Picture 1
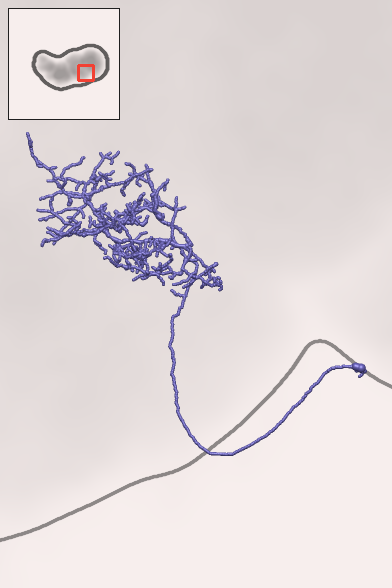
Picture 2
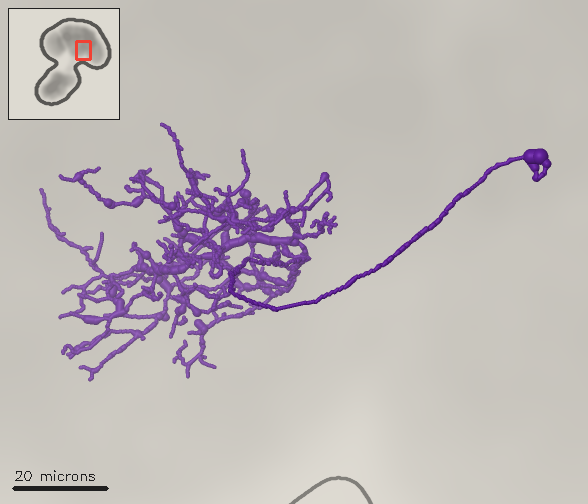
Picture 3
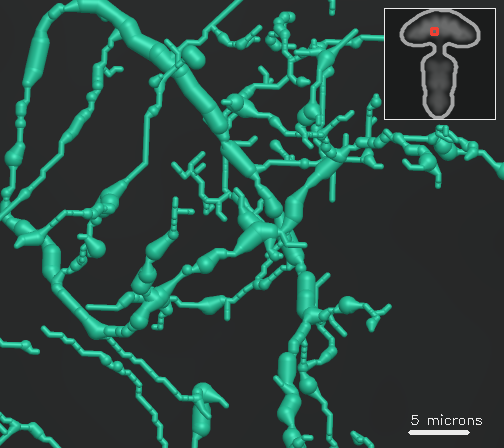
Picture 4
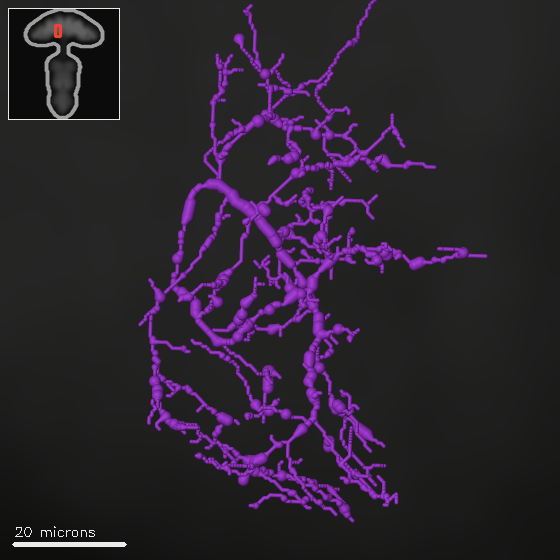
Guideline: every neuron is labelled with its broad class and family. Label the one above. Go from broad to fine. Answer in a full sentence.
A central-brain intrinsic neuron of hemilineage MD3.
